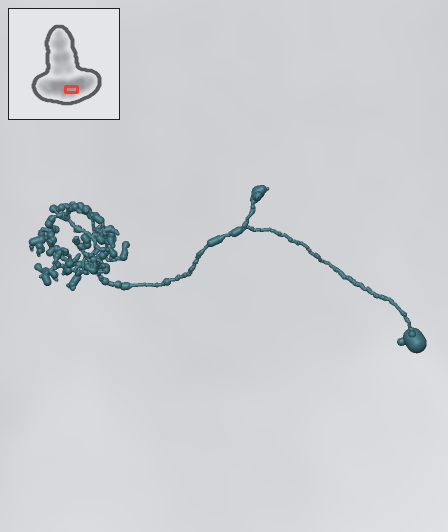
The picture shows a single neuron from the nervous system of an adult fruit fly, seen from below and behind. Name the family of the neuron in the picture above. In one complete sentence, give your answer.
In terms of family, the neuron is hemilineage EBa1.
